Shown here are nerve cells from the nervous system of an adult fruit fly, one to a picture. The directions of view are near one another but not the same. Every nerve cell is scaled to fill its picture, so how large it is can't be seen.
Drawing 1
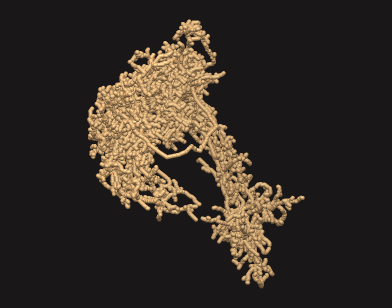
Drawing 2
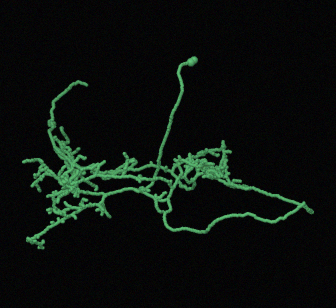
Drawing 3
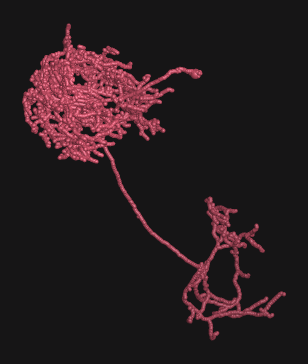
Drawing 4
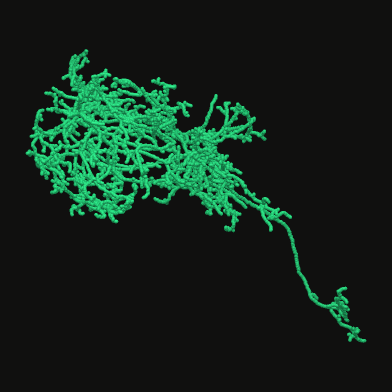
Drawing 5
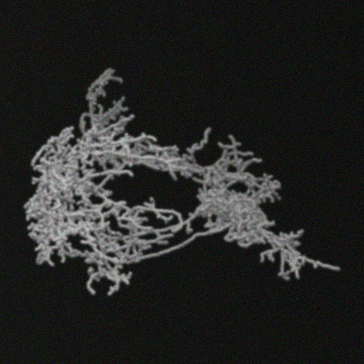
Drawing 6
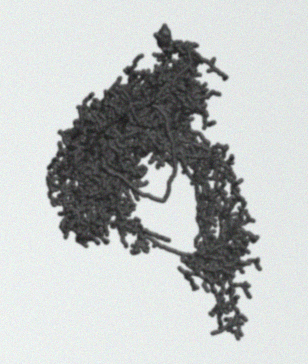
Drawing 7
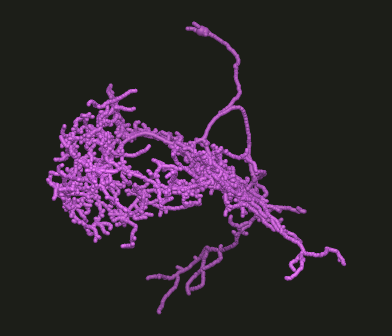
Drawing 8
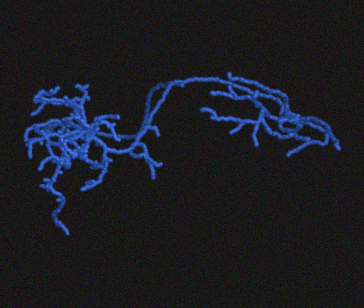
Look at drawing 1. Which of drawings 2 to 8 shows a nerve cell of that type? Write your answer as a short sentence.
Drawing 6 shows a nerve cell of the same cell type.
